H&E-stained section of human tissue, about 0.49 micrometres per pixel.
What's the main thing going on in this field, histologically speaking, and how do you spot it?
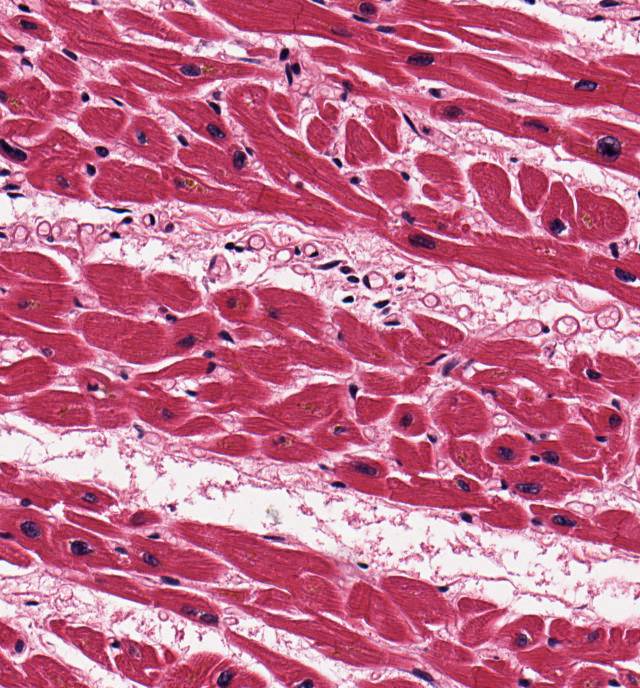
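That's myocardium: the fibres branch and join rather than running as separate parallel cylinders.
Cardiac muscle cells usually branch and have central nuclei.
Where the middle band is cut obliquely or across, some rounded profiles show a central nucleus.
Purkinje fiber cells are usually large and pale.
These stain a deep, even eosin red instead. Fine golden-brown granules sit near many nuclei.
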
